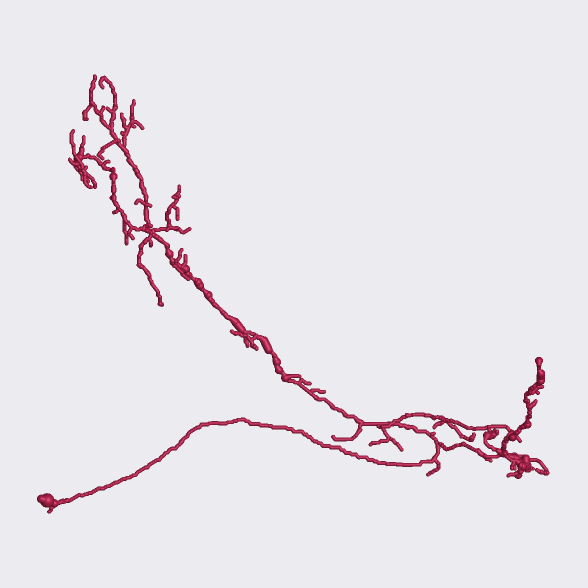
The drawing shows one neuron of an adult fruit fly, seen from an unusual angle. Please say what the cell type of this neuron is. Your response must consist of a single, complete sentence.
The neuron here is of the cell type LAL048.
